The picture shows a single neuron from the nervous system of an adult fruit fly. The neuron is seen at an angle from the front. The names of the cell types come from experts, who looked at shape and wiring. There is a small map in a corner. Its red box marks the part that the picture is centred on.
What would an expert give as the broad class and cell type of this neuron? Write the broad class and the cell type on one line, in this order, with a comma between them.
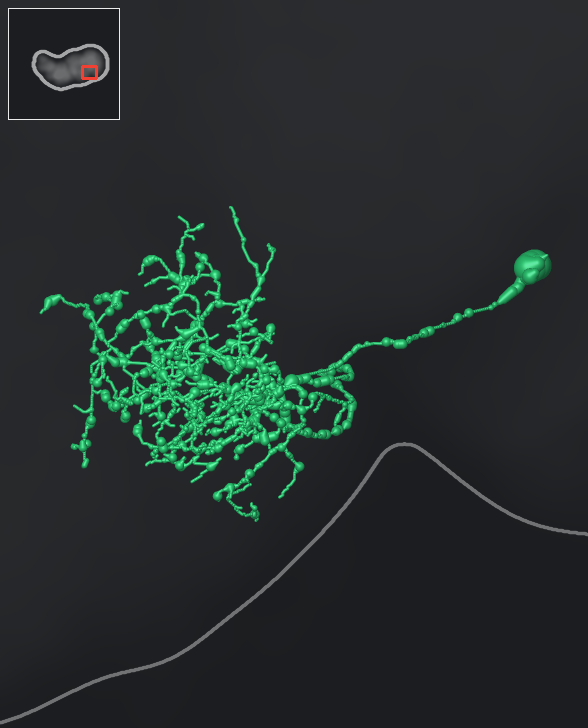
central-brain intrinsic neuron, GNG628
